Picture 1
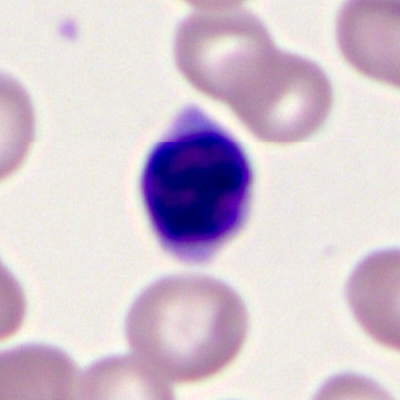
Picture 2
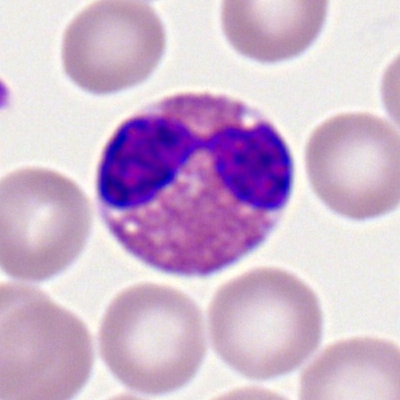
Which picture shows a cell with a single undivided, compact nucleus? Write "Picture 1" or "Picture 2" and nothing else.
Picture 1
